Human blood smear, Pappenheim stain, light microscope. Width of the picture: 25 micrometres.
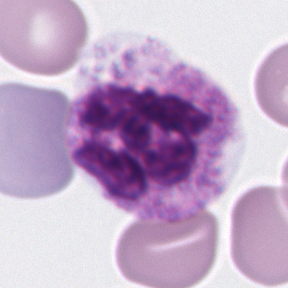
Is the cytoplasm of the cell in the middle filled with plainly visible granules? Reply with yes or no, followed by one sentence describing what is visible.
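Yes. Fine pink-violet granules are scattered throughout the cytoplasm.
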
